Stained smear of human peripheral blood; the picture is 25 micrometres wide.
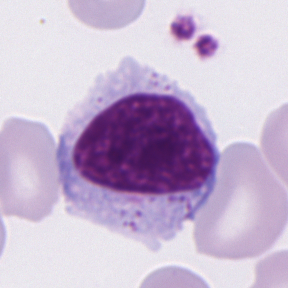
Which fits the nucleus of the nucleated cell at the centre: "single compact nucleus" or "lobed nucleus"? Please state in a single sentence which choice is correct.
What the cell contains is a single compact round, oval or kidney-shaped nucleus.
